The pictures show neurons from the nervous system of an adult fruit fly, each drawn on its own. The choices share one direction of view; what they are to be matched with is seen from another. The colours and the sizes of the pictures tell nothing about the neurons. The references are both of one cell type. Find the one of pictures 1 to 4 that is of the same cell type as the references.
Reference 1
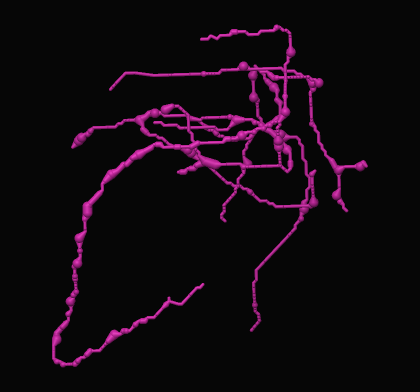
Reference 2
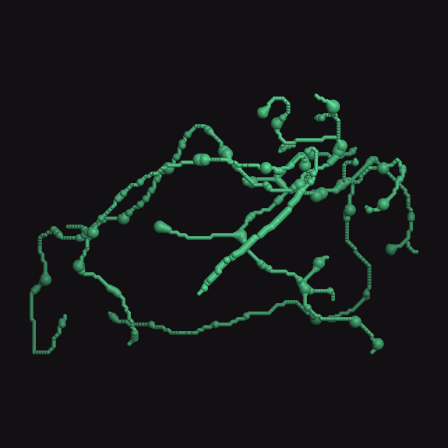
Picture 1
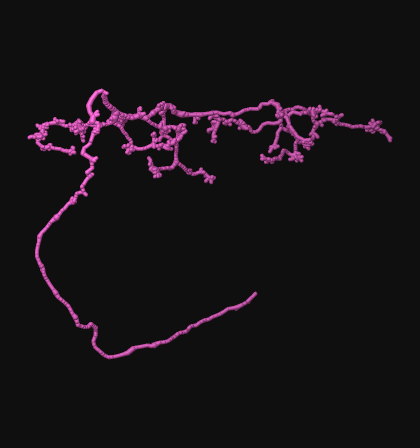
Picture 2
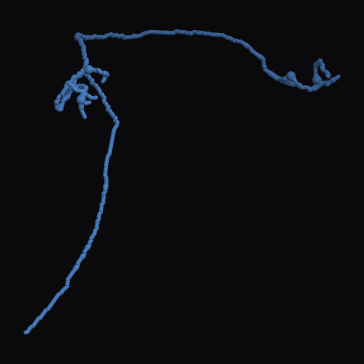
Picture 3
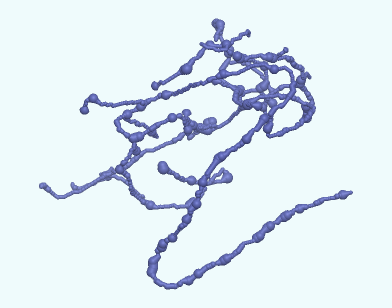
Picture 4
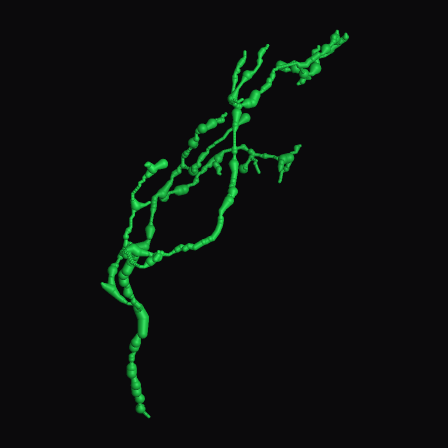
3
